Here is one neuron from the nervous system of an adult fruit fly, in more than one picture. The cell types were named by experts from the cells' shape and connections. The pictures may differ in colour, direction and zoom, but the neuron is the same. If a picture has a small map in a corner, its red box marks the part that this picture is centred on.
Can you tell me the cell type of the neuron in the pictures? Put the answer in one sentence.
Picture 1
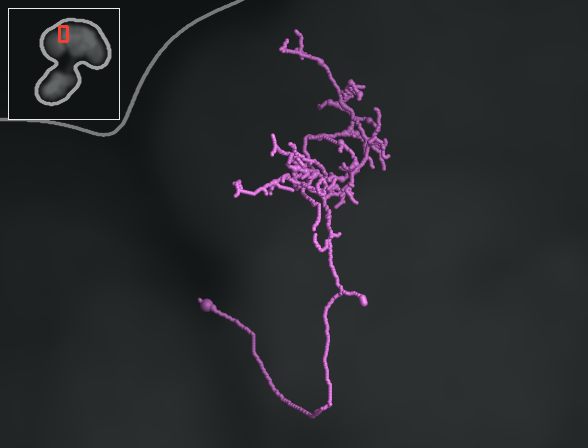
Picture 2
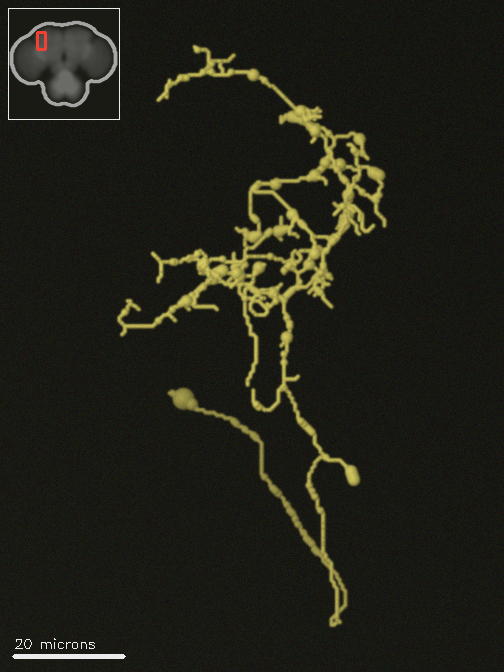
The cell type is LHPV2a4.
